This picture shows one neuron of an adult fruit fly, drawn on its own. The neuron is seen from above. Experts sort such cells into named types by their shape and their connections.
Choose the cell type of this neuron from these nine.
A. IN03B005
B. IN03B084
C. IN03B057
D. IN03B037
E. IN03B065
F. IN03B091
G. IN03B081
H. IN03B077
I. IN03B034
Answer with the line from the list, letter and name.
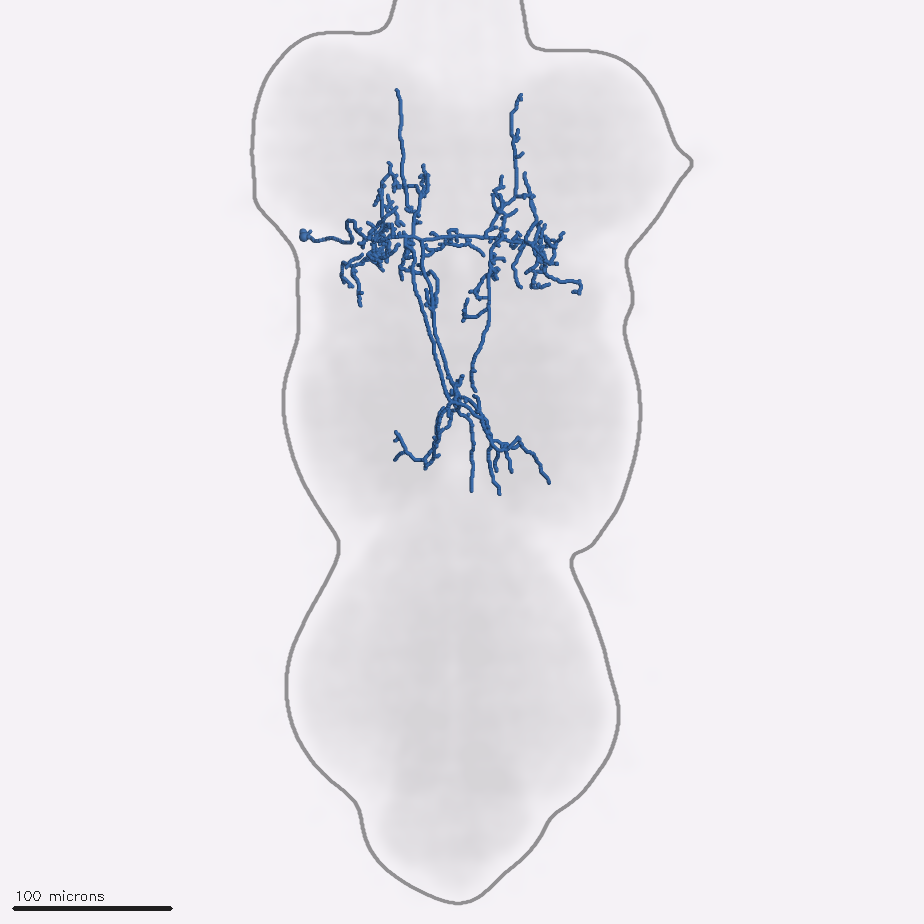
D. IN03B037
